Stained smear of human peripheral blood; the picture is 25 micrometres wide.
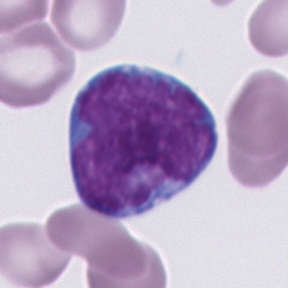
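Myeloblast in a stained peripheral blood smear, about 13 micrometres across, its nucleus filling about 80% of the cell's area. The cytoplasm forms only a thin blue rim. A small notch marks the left side of the nucleus, and a paler patch lies in the lower part of this myeloblast nucleus.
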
